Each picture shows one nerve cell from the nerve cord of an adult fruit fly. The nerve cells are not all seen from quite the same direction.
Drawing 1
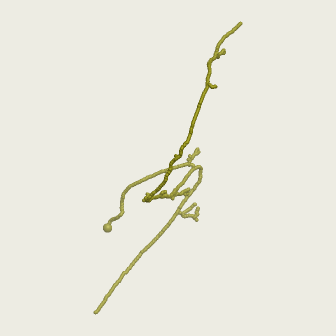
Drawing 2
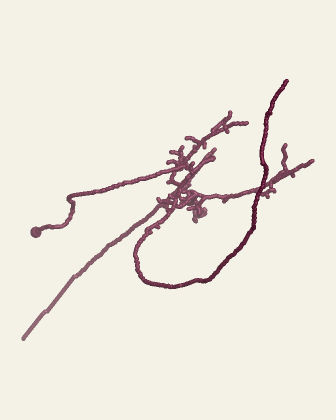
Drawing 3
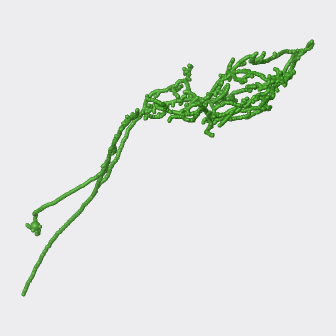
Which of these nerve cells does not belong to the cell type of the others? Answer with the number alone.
3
